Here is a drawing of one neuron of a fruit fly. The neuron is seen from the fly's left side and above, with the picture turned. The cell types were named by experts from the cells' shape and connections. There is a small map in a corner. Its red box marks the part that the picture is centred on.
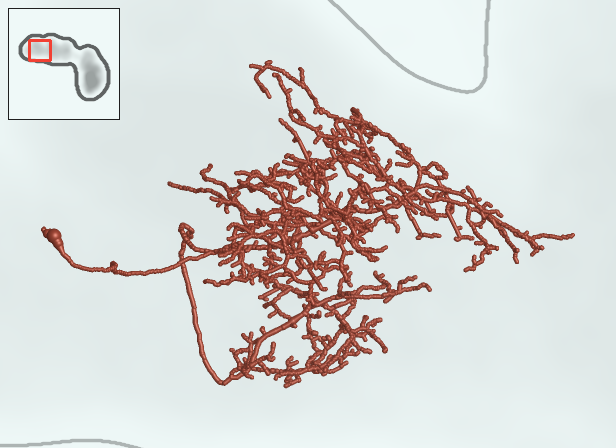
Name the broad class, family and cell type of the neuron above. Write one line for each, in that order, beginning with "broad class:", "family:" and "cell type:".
broad class: nerve-cord intrinsic neuron
family: hemilineage 01A
cell type: IN01A028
